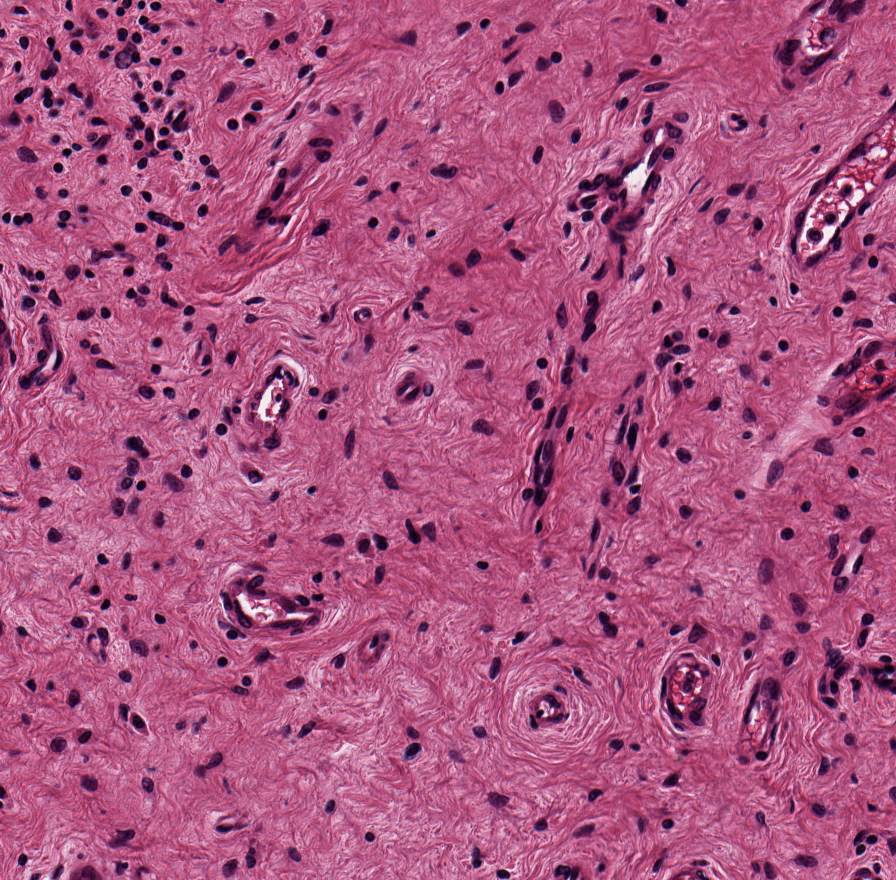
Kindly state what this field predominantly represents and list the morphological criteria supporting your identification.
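Dense connective tissue throughout, so fibrous stroma with scattered nuclei and no epithelium anywhere.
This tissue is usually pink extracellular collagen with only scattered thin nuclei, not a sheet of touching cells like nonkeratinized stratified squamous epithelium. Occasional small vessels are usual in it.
Several small vessels, mostly in the lower half, are ringed by concentric collagen, and those at the right edge hold red blood cells. Nuclei cluster most densely in the upper left corner.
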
